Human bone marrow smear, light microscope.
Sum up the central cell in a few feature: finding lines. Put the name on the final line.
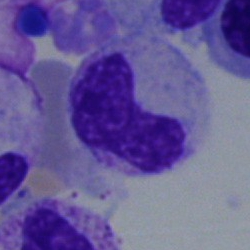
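Nuclear shape: kidney-shaped, deep notch on upper right
Nuclear position: toward left side of cell
Nucleoli: none visible
Granules: faint, fine, pinkish, sparse in cytoplasm
Name: band neutrophil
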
